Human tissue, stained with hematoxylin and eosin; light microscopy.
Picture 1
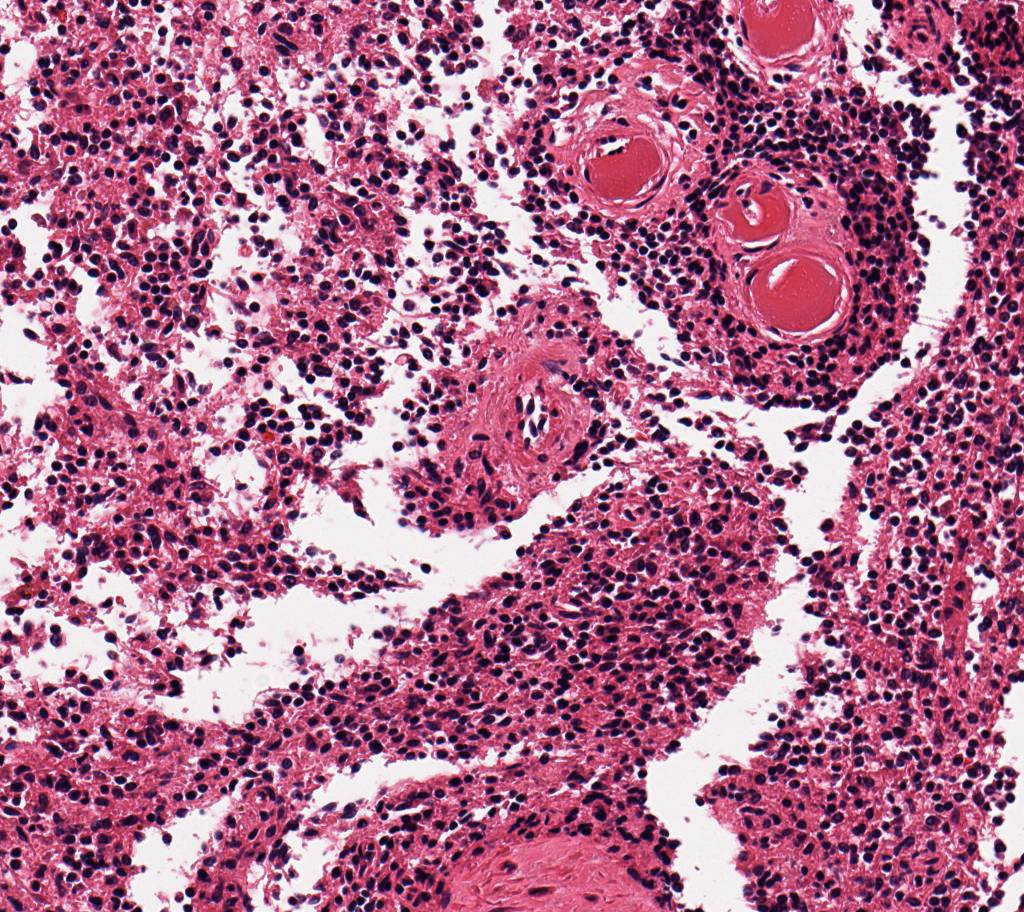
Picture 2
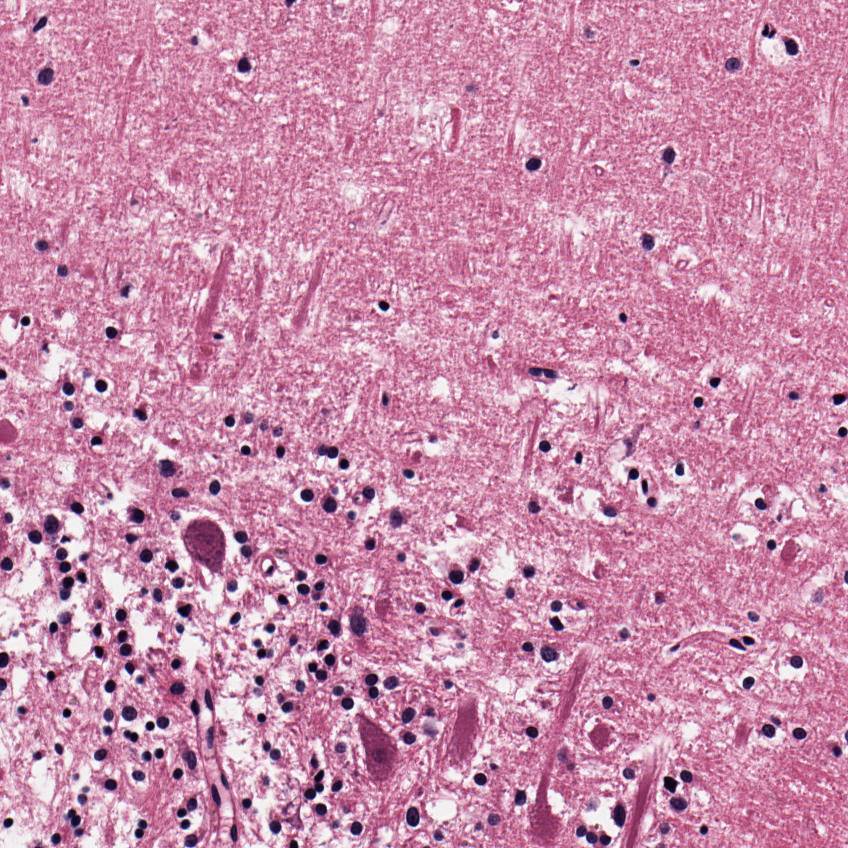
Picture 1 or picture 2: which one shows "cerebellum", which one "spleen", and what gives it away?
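Spleen appears in picture 1, and cerebellum in picture 2. Picture 1 consists mostly of lymphocytes, with small round dense nuclei and scant cytoplasm. Its upper left is less densely cellular than the cuffs around the vessels, with loose pink material between nuclei. A band of pale pink fibrous tissue with few nuclei lies at the bottom edge near the middle, and no epithelium or glands appear. In picture 2, densely packed small, round, darkly stained nuclei with scant visible cytoplasm crowd the lower left corner. A few large neuronal cell bodies with abundant purple-pink cytoplasm lie low in the field, at left and near bottom centre; elongated eosinophilic processes run roughly vertically through pale neuropil.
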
